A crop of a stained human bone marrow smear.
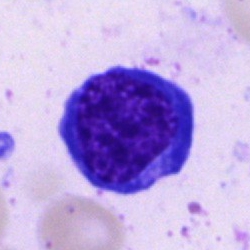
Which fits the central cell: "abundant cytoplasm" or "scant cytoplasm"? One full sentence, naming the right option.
There is only scant cytoplasm around the nucleus of this cell.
